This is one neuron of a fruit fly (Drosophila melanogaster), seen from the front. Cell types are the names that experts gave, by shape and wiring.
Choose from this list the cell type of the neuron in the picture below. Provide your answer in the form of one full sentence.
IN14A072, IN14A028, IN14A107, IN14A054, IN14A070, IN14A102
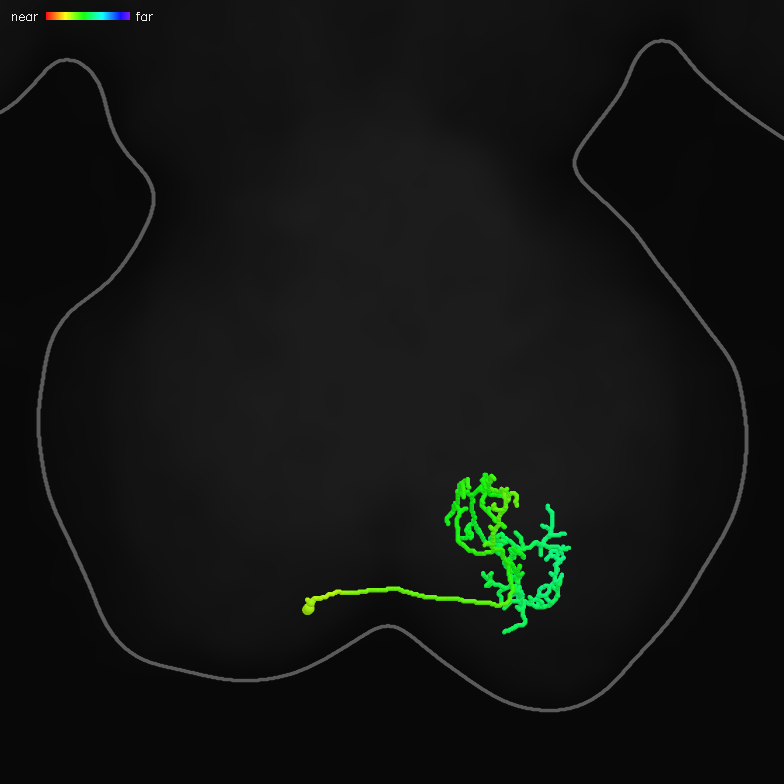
The cell type given to this neuron is IN14A070.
